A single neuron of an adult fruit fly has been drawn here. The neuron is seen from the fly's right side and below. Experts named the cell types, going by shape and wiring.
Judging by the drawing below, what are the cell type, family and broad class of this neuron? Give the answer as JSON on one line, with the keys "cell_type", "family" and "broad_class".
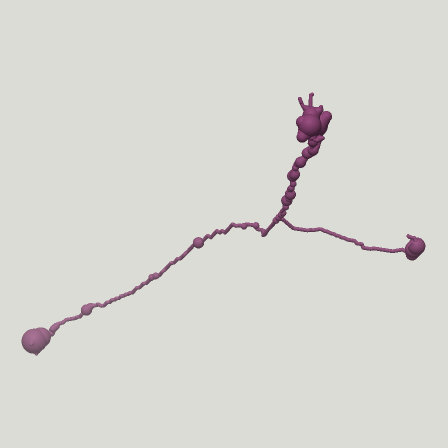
{"cell_type": "TuBu10", "family": "hemilineage AOTUv3_dorsal", "broad_class": "central-brain intrinsic neuron"}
